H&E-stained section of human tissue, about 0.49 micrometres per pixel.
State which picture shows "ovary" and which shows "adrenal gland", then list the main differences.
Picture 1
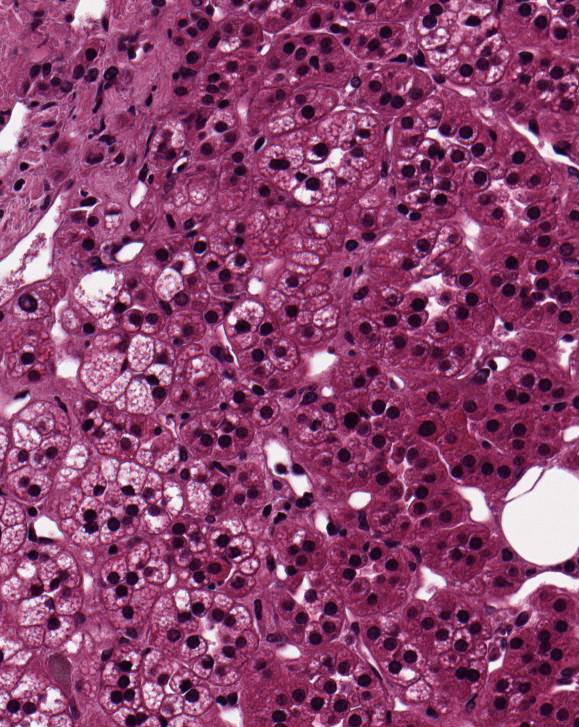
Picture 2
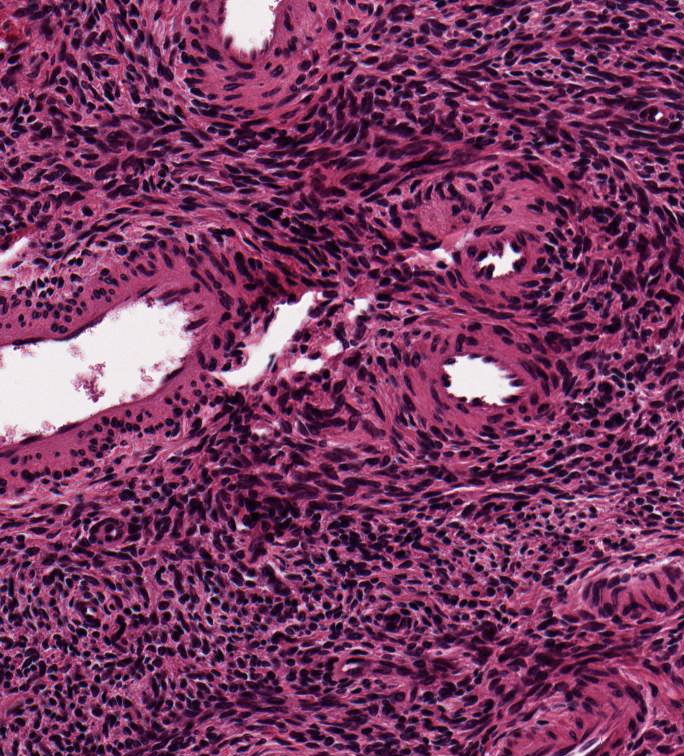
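Quick answer: the adrenal gland is picture 1 and the ovary is picture 2. In the adrenal gland the cells sit in small rounded nests and short cords with thin vascular channels between them, most with a single round, dark, central nucleus of fairly uniform size. Their cytoplasm changes across the field, pale, finely vacuolated and foamy to the left and lower left, dense, pink and granular over most of the right half. The ovary is mostly densely cellular stroma of closely packed spindle cells with little matrix, their nuclei dark and oval to spindle-shaped with scant cytoplasm. Just right of centre, concentric whorls of spindle cells surround small round lumens, and there are no fat cells anywhere in the field.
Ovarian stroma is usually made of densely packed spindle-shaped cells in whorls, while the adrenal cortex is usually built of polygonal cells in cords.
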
